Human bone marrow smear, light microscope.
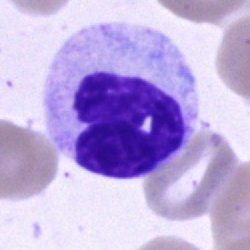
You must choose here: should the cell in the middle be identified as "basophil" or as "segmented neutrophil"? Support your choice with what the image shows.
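It's a segmented neutrophil. What decides it is the granules: fine and lilac, scattered sparsely through the cytoplasm.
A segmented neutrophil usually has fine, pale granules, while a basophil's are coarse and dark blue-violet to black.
The nucleus is folded on itself with a deep indentation, and its dense chromatin stains deep purple.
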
